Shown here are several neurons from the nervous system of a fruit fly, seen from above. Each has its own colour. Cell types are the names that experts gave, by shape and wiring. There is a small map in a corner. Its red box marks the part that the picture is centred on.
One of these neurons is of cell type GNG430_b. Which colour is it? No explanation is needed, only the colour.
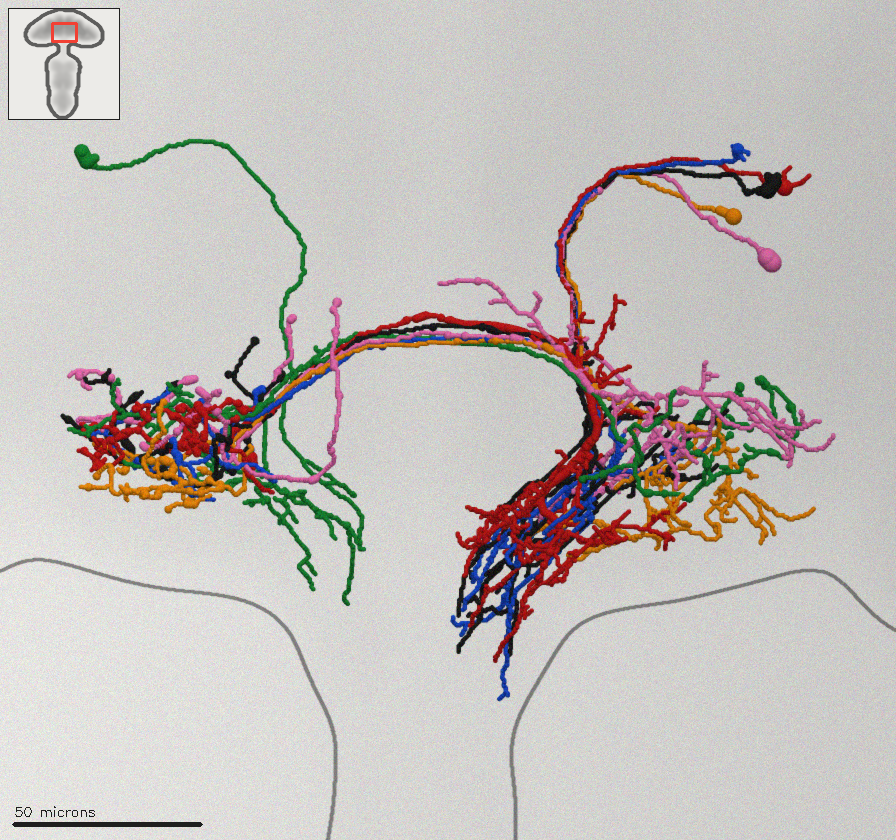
blue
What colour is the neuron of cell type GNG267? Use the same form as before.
green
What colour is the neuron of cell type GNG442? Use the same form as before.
orange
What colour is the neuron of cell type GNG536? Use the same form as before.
pink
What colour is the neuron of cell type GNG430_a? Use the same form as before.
black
